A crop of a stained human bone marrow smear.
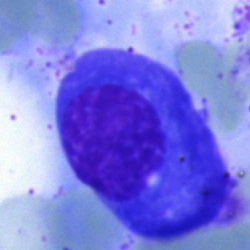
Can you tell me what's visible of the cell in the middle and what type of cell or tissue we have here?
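Outline oval, elongated from upper left to lower right. Nucleus off-centre, toward the left side. Cytoplasm without visible granules. Small clear white spot at the lower right edge of the nucleus. Cell: plasma cell.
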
